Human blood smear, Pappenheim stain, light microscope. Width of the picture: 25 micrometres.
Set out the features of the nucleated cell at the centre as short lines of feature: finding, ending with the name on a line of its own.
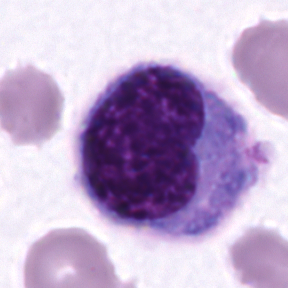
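Nucleus position: off-centre, toward the left side
Nuclear outline: a shallow notch on the right side
Chromatin: coarse and clumped, staining dark purple
Cytoplasm: pale greyish-blue
Name: plasma cell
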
